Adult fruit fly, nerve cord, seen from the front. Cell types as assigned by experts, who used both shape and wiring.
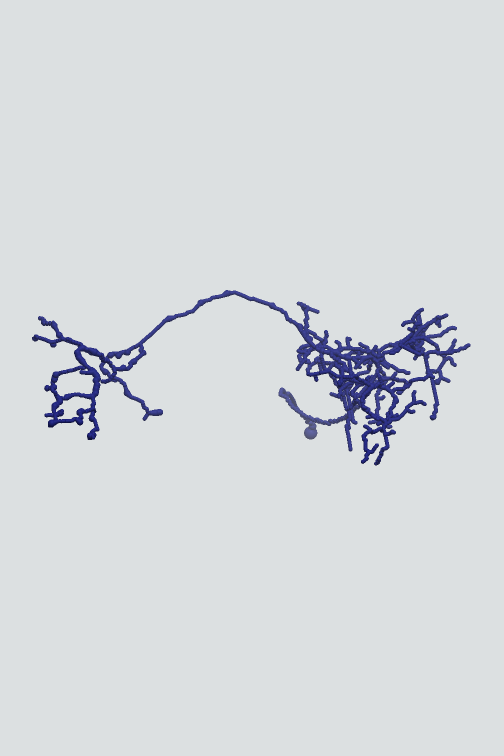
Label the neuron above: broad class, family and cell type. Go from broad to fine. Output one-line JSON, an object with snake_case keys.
{"broad_class": "nerve-cord intrinsic neuron", "family": "hemilineage 06A", "cell_type": "IN06A069"}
